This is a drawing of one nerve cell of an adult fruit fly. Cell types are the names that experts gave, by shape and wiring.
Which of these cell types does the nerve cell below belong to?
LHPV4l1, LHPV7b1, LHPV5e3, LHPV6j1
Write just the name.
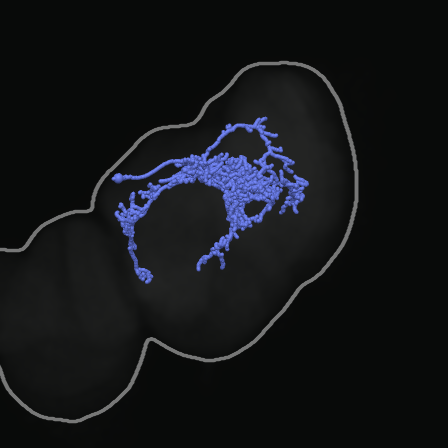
LHPV5e3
